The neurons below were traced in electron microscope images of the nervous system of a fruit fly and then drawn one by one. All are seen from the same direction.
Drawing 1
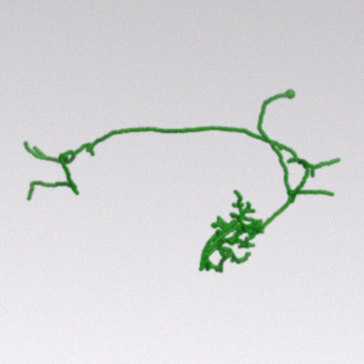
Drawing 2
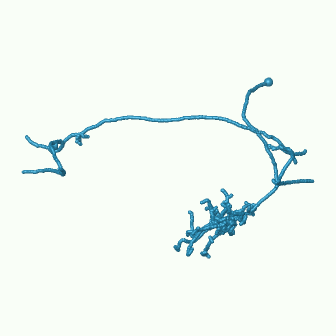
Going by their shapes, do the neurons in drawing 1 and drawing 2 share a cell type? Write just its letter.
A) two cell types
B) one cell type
B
